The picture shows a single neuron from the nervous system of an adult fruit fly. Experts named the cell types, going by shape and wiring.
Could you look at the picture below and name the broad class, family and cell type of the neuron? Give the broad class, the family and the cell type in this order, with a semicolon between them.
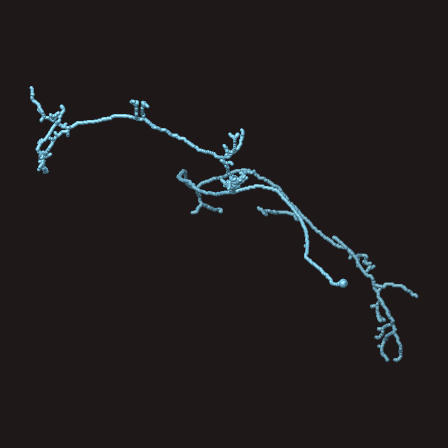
central-brain intrinsic neuron; hemilineage VESa2; CB4190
